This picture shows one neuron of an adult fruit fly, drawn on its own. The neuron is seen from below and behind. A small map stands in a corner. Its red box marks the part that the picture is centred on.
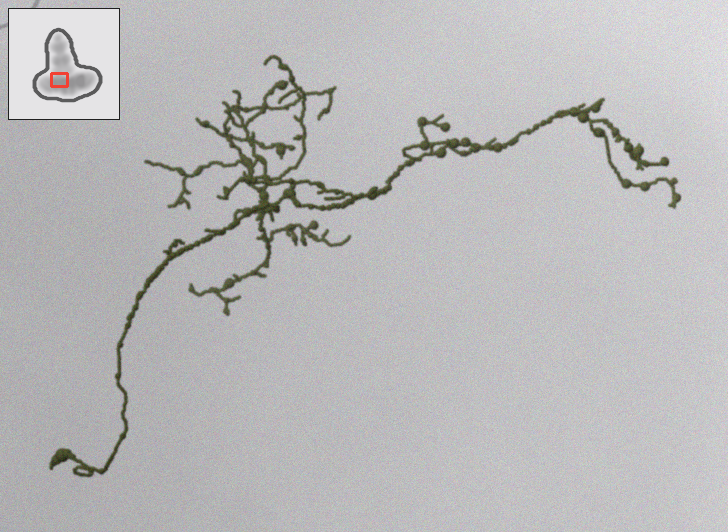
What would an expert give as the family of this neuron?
hemilineage SLPal3_and_SLPal4_dorsal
